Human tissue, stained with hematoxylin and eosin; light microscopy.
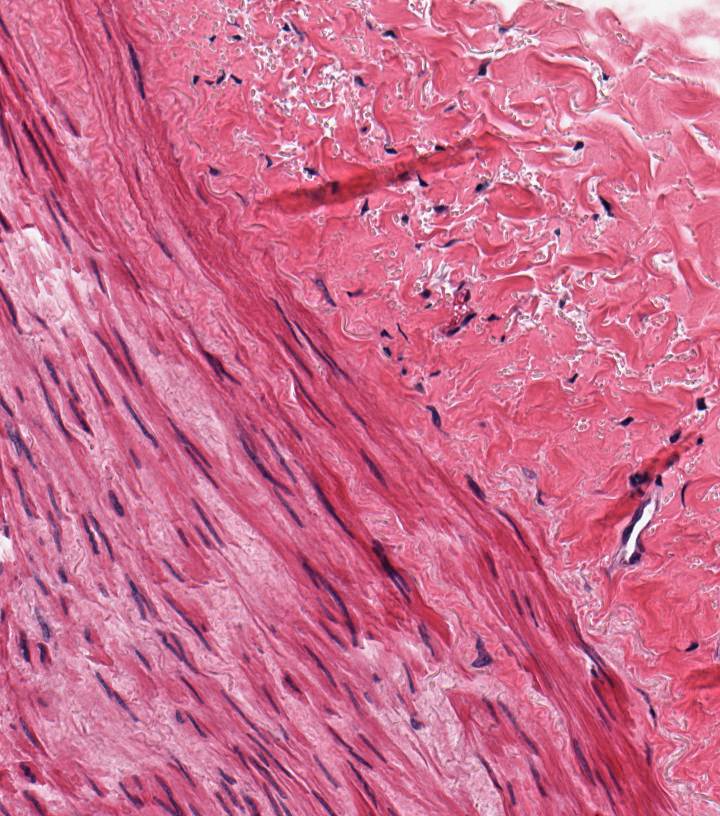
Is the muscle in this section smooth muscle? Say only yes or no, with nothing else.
Yes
